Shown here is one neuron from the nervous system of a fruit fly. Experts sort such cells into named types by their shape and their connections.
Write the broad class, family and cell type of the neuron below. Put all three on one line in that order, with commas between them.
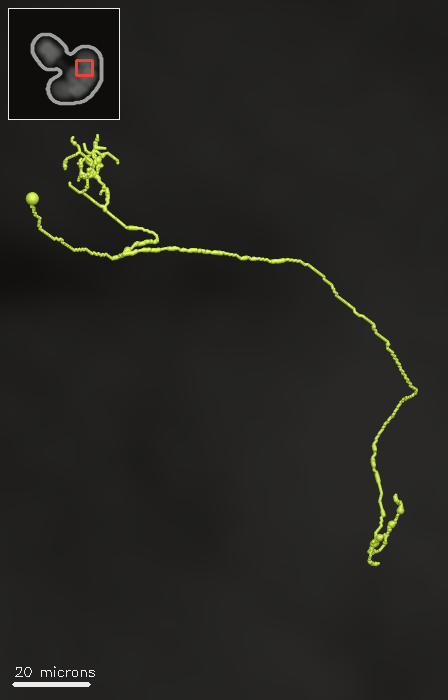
visual projection neuron, LC, LC30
